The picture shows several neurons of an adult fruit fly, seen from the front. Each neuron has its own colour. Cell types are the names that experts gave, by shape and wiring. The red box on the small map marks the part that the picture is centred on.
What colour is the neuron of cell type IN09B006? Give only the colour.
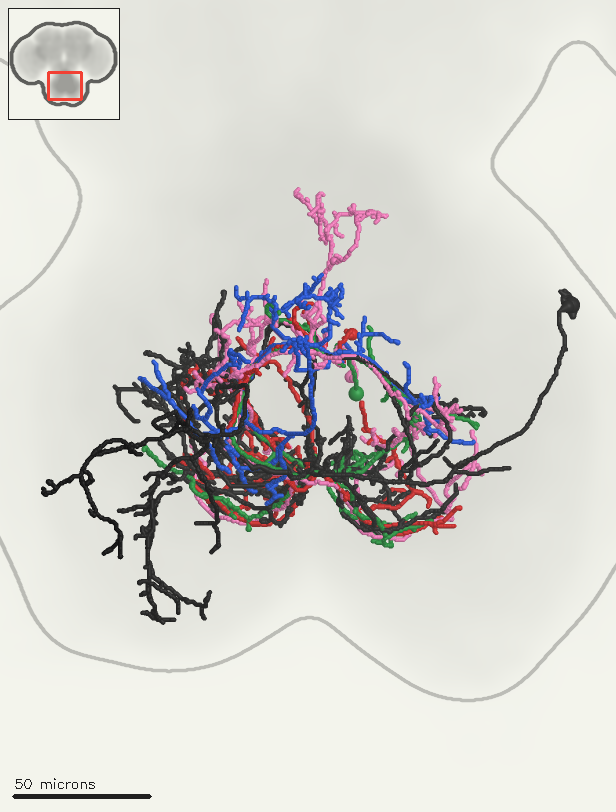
black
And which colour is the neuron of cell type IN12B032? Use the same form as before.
pink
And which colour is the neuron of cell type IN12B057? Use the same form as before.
green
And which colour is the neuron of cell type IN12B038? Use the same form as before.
red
